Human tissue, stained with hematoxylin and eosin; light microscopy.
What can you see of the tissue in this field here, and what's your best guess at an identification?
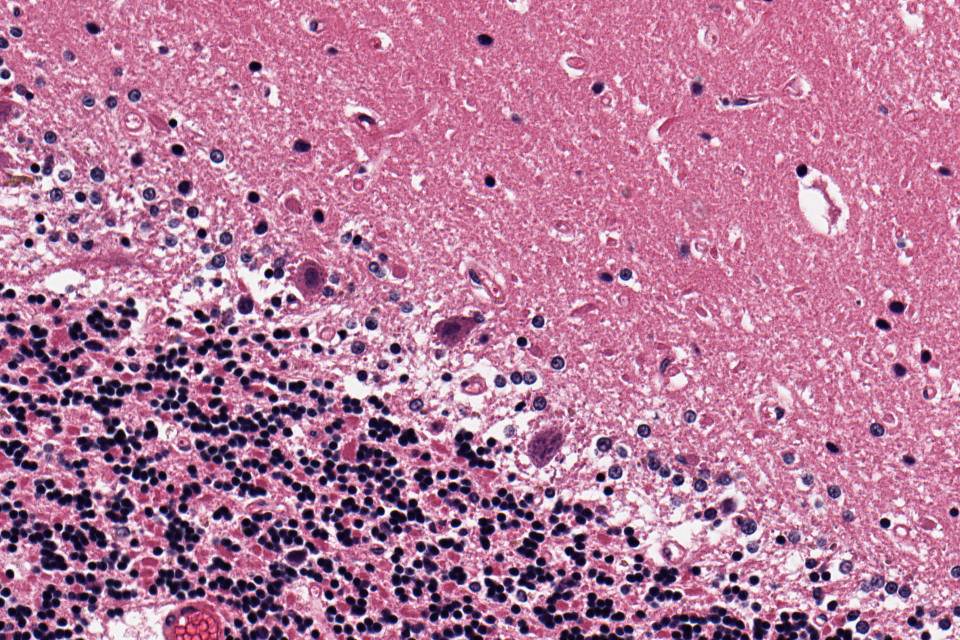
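A densely cellular band of small dark nuclei occupies the lower left and meets a pale pink, sparsely nucleated zone in the upper right along a diagonal border. Its nuclei are small, round and darkly stained, with little visible cytoplasm. The upper-right zone is finely fibrillary pink neuropil with only scattered small nuclei. This is cerebellum.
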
